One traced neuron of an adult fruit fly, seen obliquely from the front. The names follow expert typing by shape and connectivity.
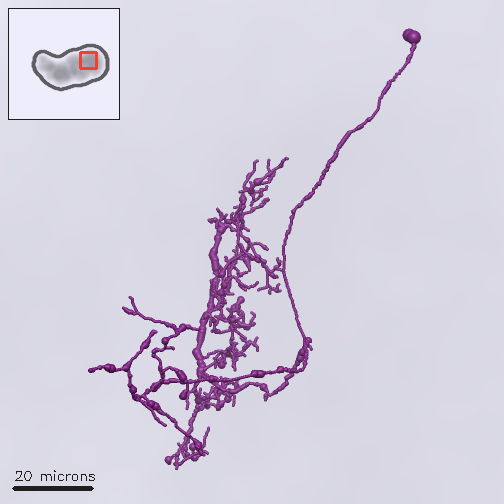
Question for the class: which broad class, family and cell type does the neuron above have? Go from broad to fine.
visual projection neuron; hemilineage VPNd1; LPLC4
